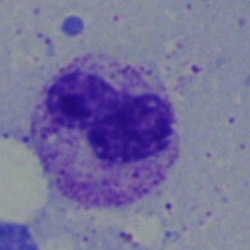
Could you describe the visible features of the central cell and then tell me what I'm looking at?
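The nucleus sits toward the upper part of the cell, so the band of cytoplasm below it is wider. I can't make out any nucleoli in it. The cytoplasm is plentiful and pale pinkish-lilac. There's also a pale, unstained round body touching the cell at its lower left edge. The cell is a metamyelocyte.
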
